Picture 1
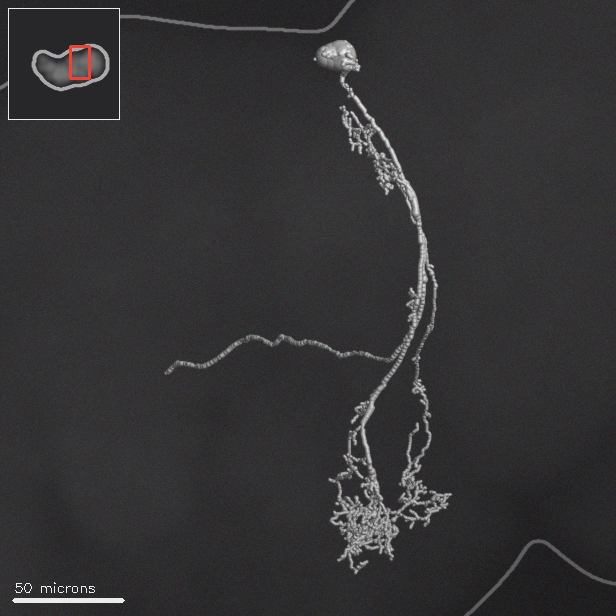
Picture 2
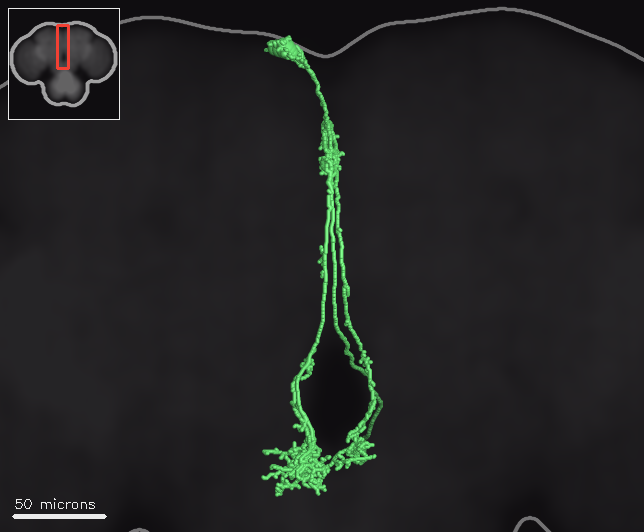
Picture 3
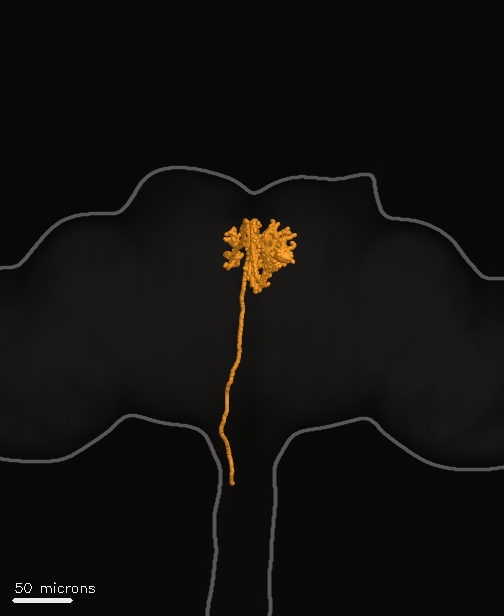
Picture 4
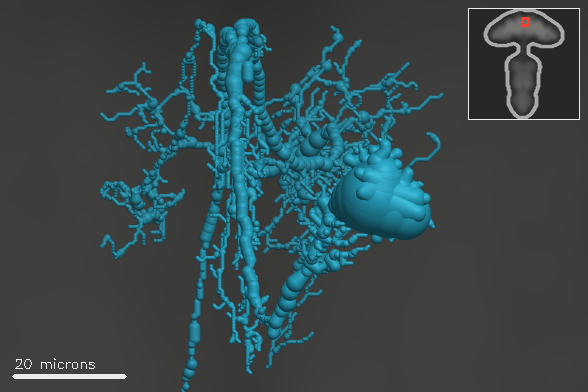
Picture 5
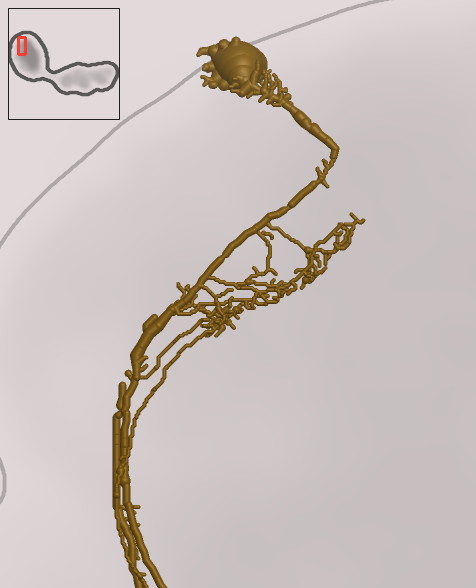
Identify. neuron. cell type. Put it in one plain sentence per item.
The cell type is DH44.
